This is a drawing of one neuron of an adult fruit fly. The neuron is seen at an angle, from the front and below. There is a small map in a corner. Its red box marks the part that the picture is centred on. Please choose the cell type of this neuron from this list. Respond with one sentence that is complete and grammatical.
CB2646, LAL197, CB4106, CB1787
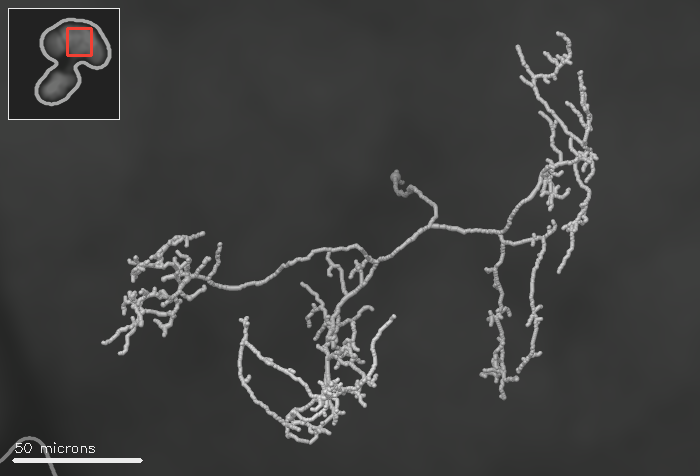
The cell type this neuron represents is LAL197.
